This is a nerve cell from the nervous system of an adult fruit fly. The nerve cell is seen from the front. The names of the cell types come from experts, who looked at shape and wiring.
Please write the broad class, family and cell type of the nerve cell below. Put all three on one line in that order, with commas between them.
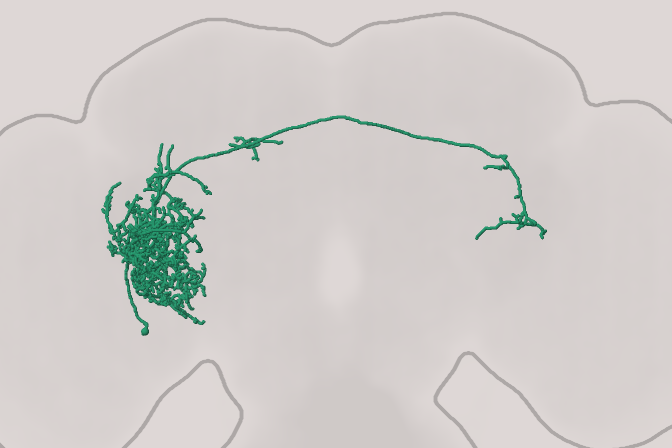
central-brain intrinsic neuron, hemilineage VLPl&p2_lateral, AVLP110_b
